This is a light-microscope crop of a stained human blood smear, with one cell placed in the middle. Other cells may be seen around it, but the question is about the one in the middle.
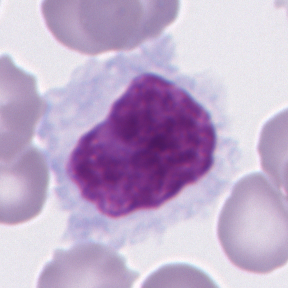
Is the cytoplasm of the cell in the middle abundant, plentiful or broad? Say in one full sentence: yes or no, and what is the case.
Yes, the cell holds plenty of cytoplasm.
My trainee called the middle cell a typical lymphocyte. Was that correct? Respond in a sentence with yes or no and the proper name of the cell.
No, the central cell qualifies as a hairy cell rather than as a typical lymphocyte.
